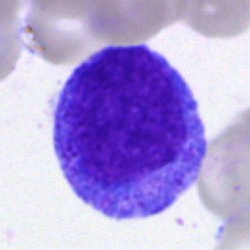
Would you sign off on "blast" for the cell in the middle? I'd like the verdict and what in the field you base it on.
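Outline oval and smooth. Chromatin finely granular, evenly spread. Cytoplasm blue, without vacuoles. Red cells lie against the upper edge.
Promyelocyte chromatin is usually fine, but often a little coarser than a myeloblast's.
The fine, even chromatin here therefore leans toward blast rather than promyelocyte.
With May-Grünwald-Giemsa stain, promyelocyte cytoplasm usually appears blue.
The blue cytoplasm is thus compatible with promyelocyte and does not weigh against that name. Verdict: blast fits.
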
